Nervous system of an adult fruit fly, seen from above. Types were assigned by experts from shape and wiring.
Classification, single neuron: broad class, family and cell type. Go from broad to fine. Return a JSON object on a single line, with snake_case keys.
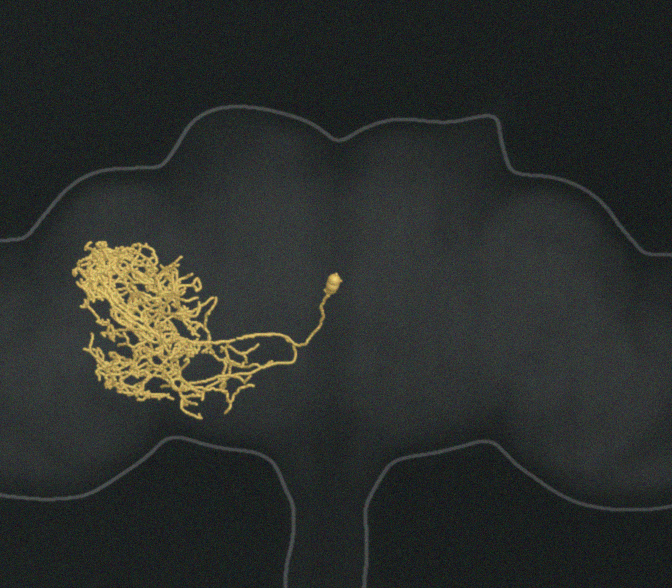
{"broad_class": "central-brain intrinsic neuron", "family": "hemilineage SLPpm4", "cell_type": "SLP438"}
